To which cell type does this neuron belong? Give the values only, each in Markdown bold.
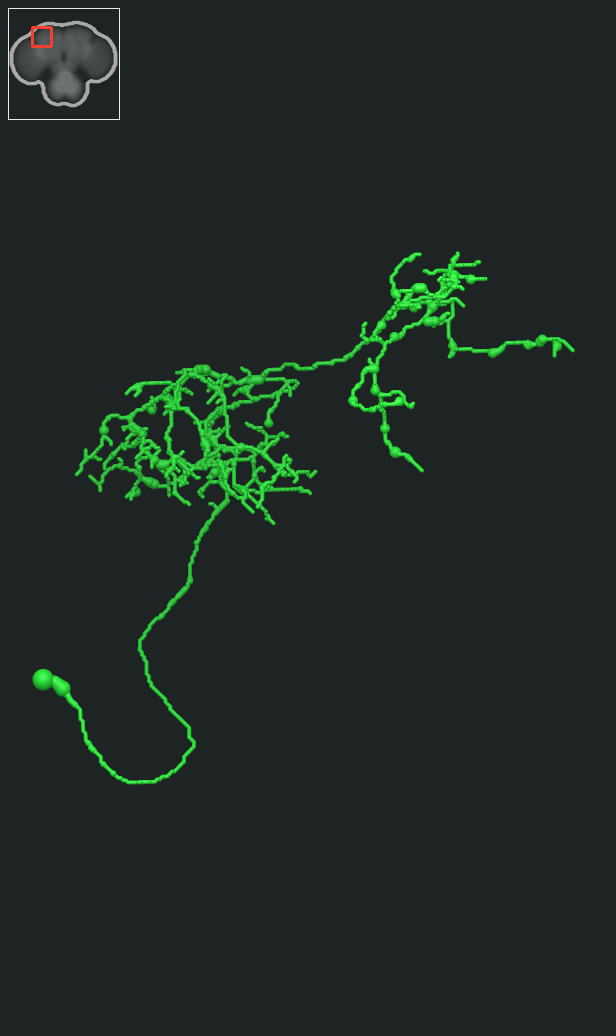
**LHAV3b6_b**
